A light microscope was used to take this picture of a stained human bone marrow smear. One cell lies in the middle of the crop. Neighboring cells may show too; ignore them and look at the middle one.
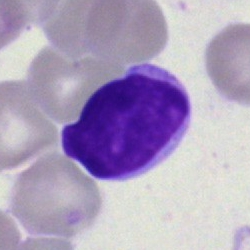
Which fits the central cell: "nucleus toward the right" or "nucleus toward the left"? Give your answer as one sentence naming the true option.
This cell carries its nucleus toward the left side.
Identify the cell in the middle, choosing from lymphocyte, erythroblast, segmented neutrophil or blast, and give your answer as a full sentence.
Present in the middle of the crop is a lymphocyte.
